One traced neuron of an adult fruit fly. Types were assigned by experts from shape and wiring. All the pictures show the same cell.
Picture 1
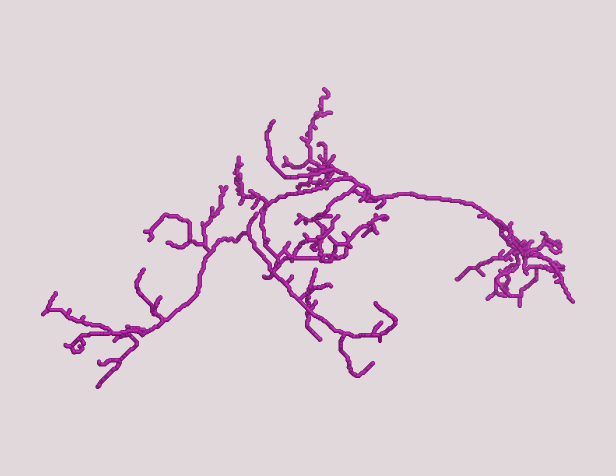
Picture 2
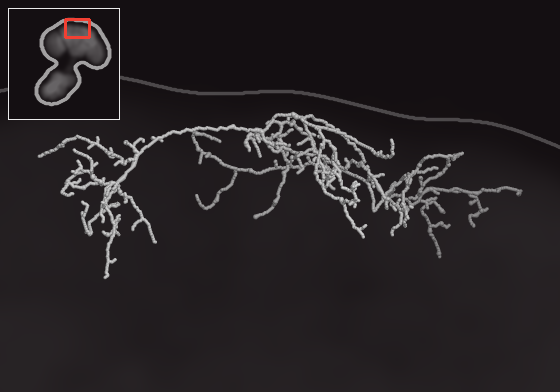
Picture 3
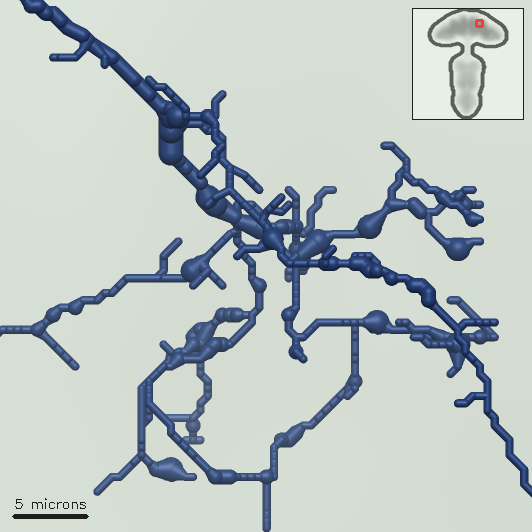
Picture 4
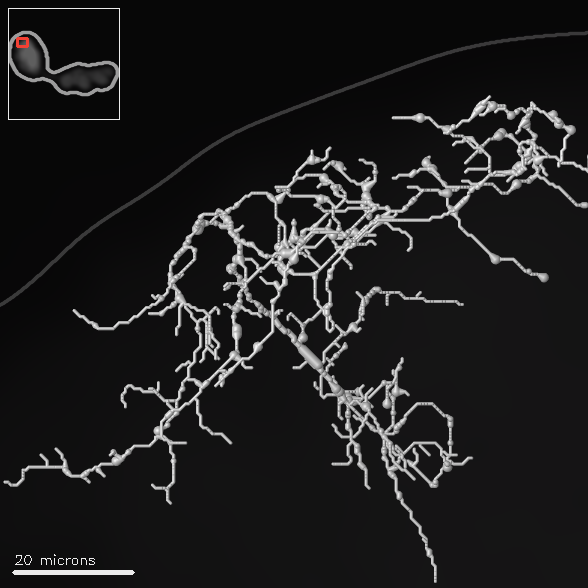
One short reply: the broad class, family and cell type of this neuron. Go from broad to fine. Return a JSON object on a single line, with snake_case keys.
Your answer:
{"broad_class": "central-brain intrinsic neuron", "family": "hemilineage SMPad1", "cell_type": "SMP107"}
